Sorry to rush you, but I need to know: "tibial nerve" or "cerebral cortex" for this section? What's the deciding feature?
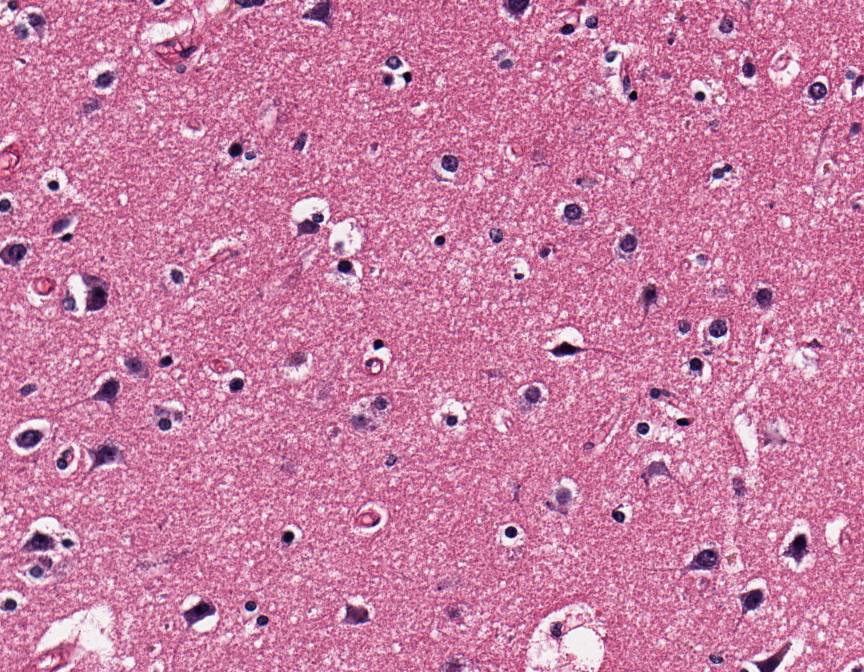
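This is cerebral cortex, not tibial nerve.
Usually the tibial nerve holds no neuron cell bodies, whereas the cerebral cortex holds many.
A few scattered cells are angular and dark, with tapering processes reaching into the background. They lie singly and fairly evenly, not in rows or clusters. The background is continuous and finely granular pink, without organised units. Epithelium, glands and fat cells are absent.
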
